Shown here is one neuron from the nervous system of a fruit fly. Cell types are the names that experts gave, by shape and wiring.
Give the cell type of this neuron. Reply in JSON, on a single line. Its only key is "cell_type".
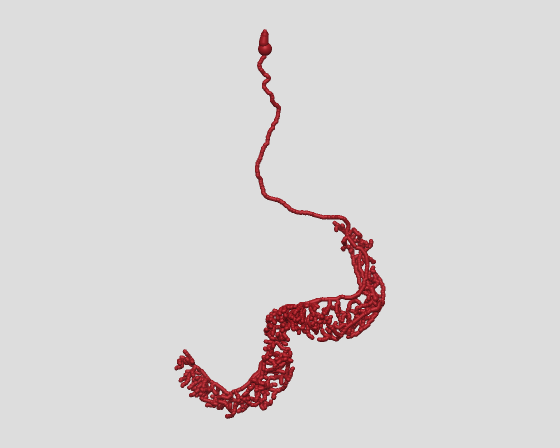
{"cell_type": "Delta7"}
